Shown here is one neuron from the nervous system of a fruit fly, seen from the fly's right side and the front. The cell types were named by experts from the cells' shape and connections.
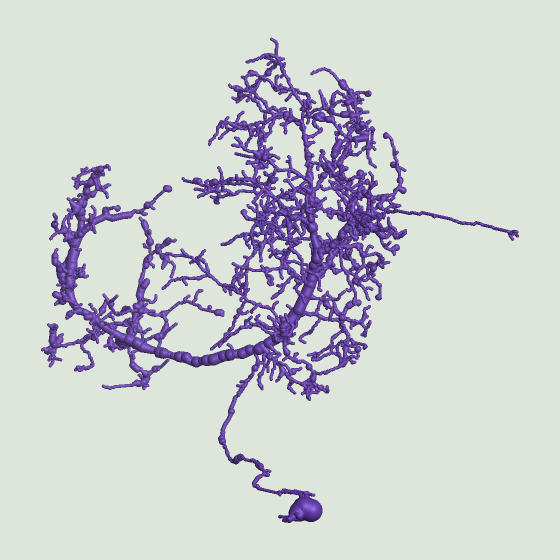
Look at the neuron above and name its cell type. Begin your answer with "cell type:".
cell type: IN13B006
